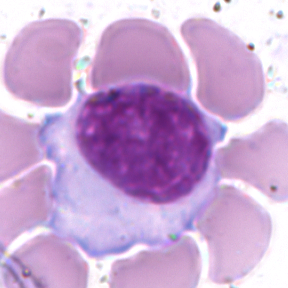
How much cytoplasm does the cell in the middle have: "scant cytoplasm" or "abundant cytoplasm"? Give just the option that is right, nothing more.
Abundant cytoplasm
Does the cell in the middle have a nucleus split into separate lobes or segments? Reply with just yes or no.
No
